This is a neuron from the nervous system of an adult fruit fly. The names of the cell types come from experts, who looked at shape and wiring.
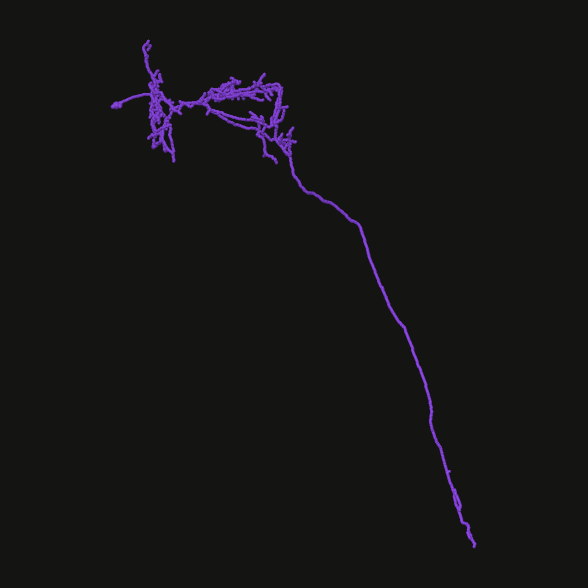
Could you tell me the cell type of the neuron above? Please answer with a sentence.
The cell type is DNg77.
